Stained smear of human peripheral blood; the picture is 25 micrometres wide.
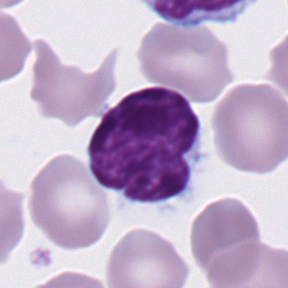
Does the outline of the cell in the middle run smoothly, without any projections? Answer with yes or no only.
No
